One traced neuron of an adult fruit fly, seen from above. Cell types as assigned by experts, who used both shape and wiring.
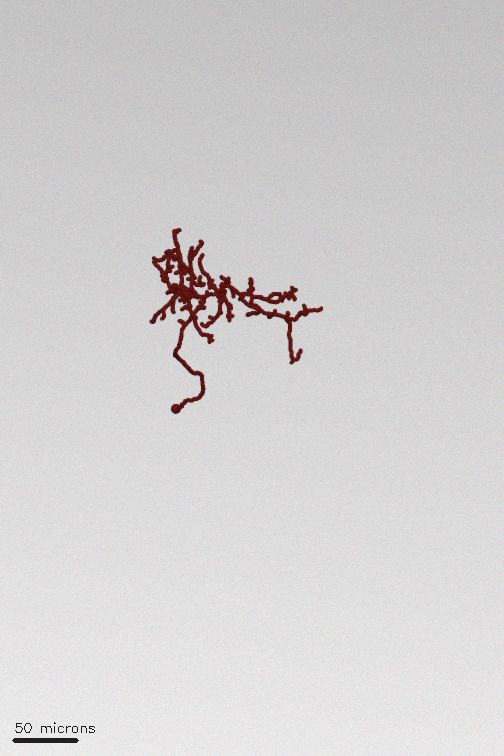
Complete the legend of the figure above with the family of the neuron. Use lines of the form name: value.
family: hemilineage 03B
